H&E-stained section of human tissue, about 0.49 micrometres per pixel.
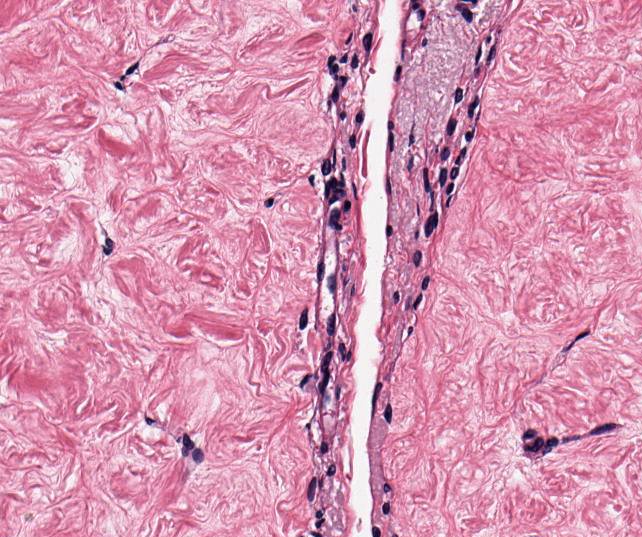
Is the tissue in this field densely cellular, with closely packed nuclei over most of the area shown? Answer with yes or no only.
No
